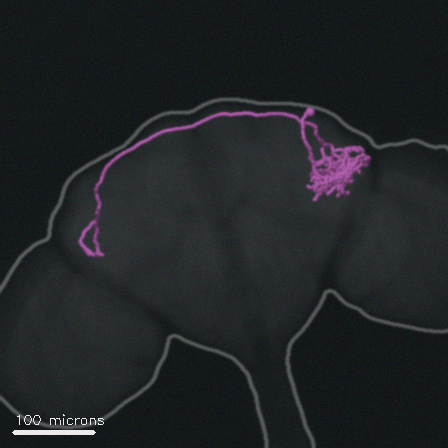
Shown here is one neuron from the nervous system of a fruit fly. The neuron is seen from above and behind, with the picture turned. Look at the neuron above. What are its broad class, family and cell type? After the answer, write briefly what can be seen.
Its broad class is central-brain intrinsic neuron. Its family is hemilineage VLPd&p1_dorsal. It is of cell type CB0829. It is in the brain and does not reach the nerve cord. By the scale bar it is about 350 microns wide in this view.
